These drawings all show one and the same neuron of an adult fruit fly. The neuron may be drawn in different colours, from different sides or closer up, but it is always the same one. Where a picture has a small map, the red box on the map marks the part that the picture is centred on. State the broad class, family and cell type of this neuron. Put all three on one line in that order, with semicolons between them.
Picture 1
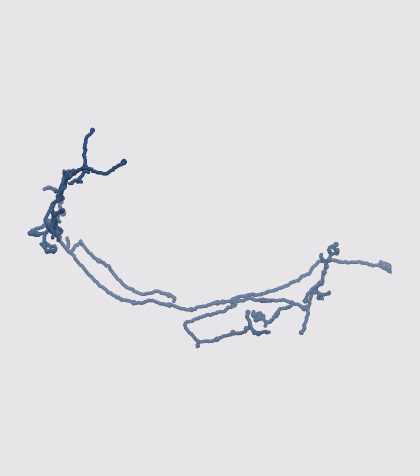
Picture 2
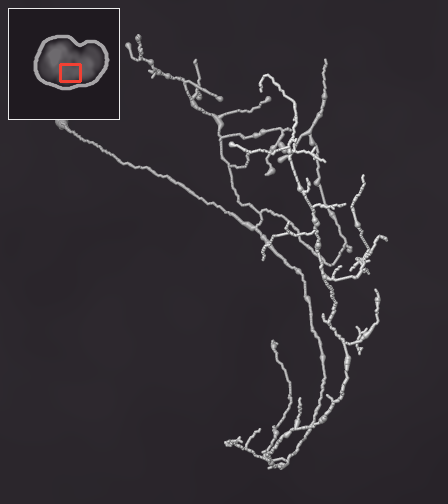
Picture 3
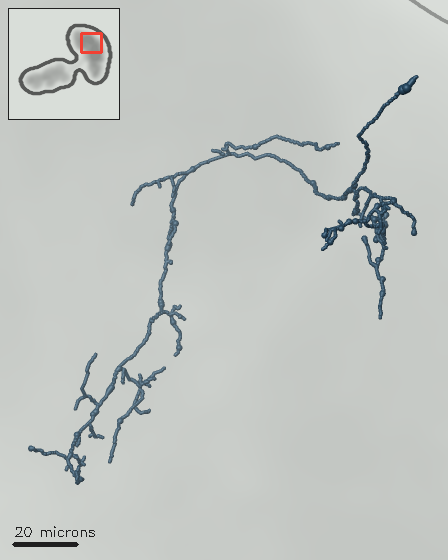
central-brain intrinsic neuron; hemilineage EBa1; ATL009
